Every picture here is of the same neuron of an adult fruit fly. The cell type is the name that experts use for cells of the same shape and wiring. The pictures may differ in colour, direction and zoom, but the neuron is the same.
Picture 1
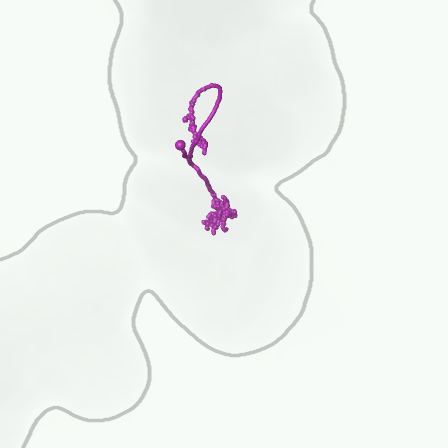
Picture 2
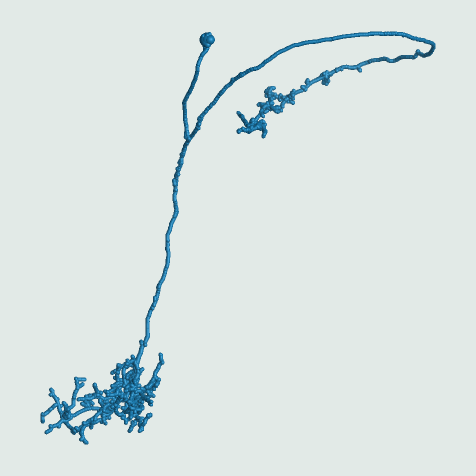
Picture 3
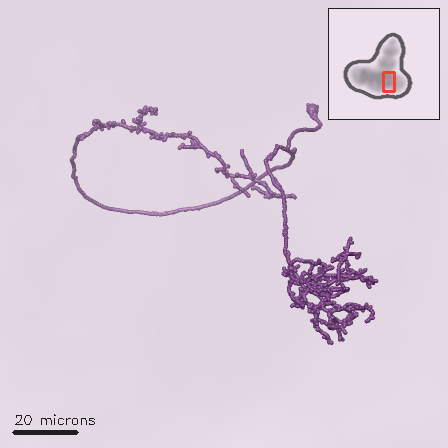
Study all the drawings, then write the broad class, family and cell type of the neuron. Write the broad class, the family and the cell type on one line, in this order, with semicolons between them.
visual projection neuron; hemilineage VPNd3; LC6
